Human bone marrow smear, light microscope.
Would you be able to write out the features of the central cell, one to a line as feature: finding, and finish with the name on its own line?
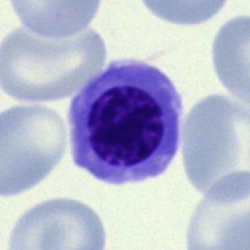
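Nucleus position: near the centre of the cell, I'd say.
Chromatin: dark purple, coarsely clumped.
Cytoplasm extent: a moderate rim right around the nucleus.
Cytoplasm colour: blue-violet, as it looks to me.
Name: erythroblast.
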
